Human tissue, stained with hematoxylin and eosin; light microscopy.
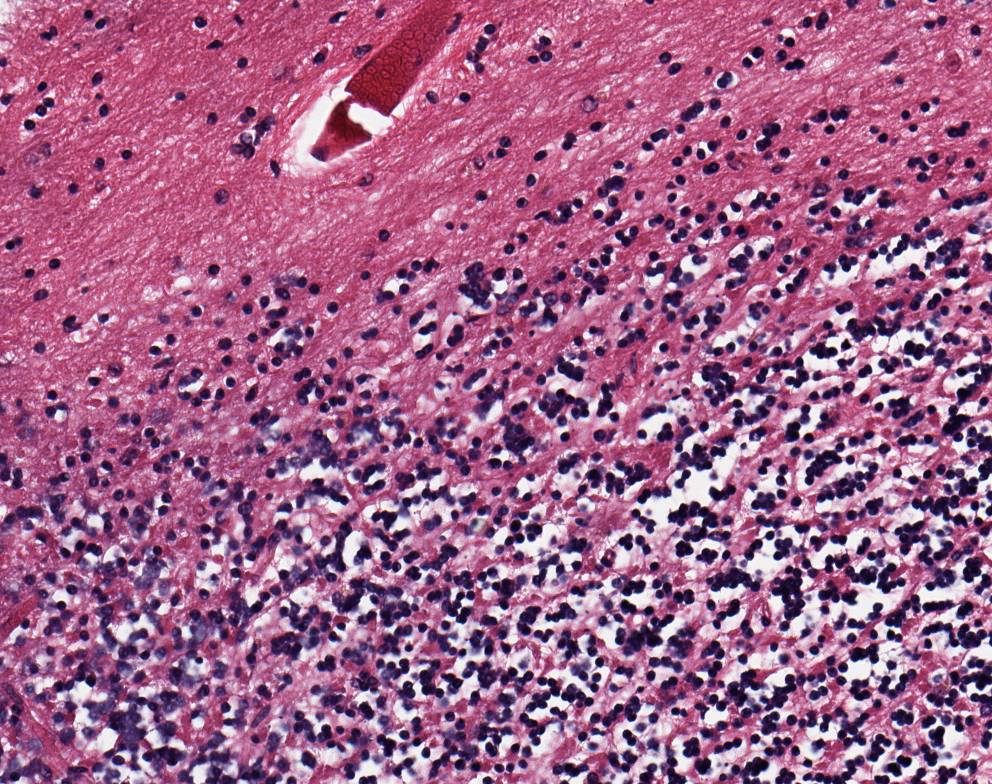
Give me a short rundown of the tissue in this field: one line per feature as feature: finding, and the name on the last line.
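Distribution: closely packed dark nuclei crowd the lower and right field; the upper left is pale pink fibrillary tissue, nuclei sparse
Cells: small, round, darkly stained nuclei, almost no visible cytoplasm
Strands: thin pink fibrillary threads between the nuclear clusters below
Vessel: just one, near top centre, filled with red blood cells
Tissue: cerebellum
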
